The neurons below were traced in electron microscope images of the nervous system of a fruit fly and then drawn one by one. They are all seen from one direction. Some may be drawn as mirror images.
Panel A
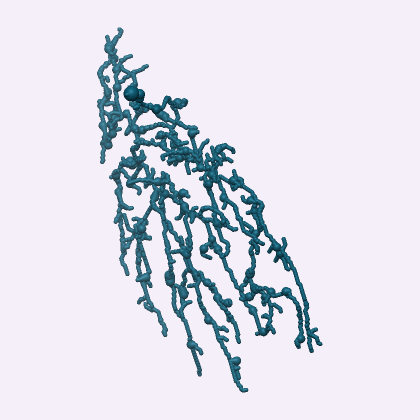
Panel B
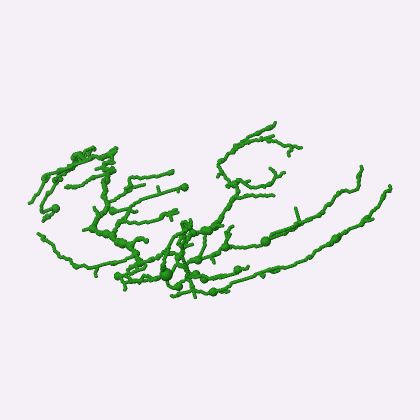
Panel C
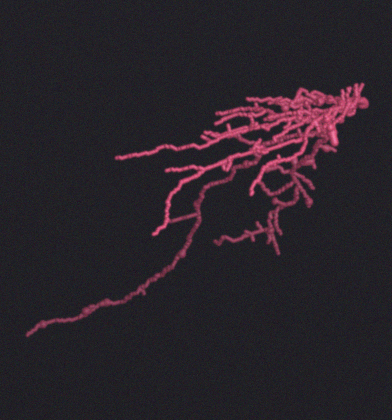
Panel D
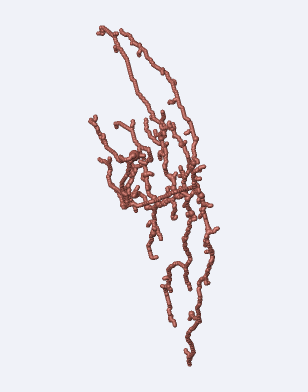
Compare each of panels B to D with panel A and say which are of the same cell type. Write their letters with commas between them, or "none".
none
